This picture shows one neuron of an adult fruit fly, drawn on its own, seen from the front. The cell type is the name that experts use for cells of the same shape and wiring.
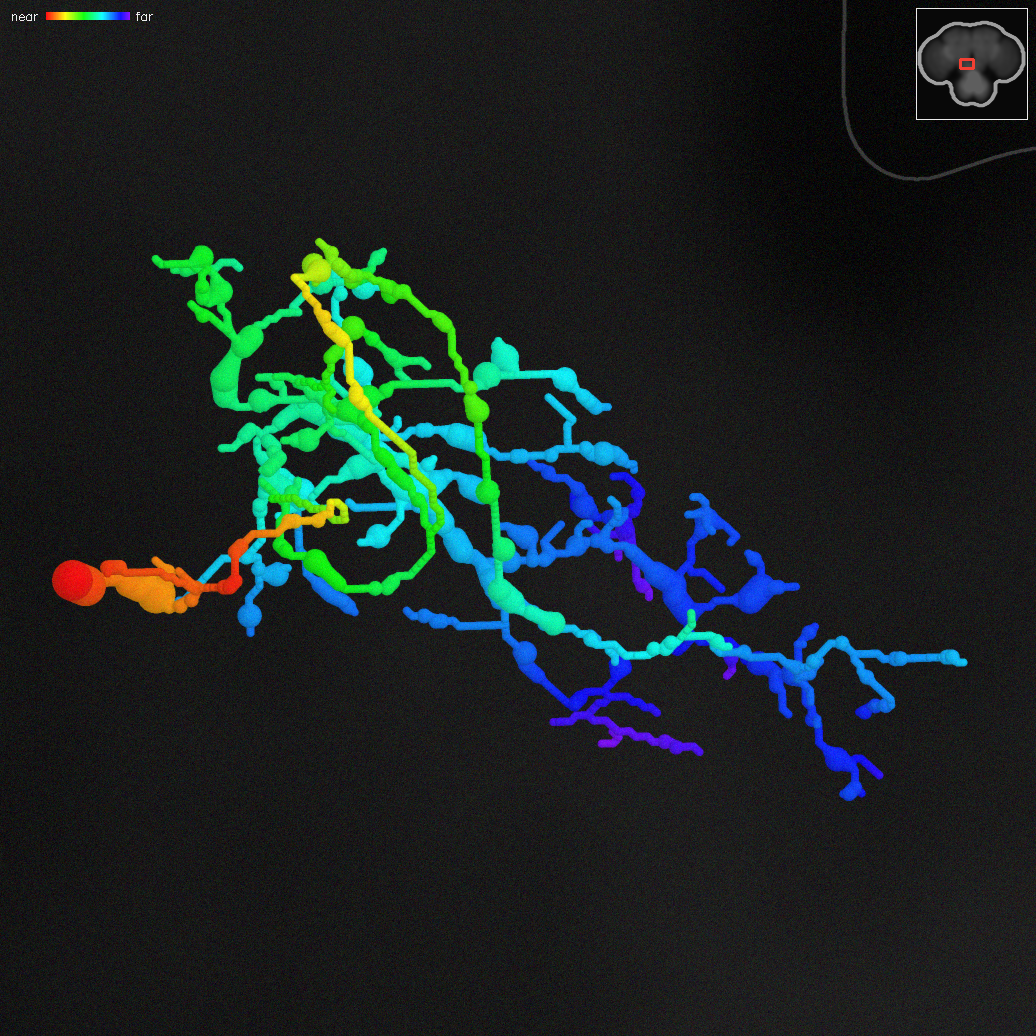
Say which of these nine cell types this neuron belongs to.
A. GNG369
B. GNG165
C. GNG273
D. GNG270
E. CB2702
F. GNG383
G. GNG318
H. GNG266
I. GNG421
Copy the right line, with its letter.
H. GNG266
